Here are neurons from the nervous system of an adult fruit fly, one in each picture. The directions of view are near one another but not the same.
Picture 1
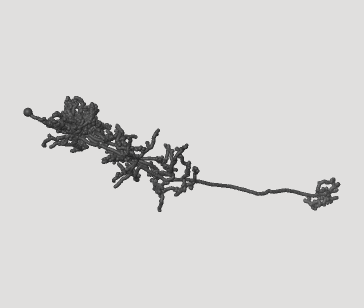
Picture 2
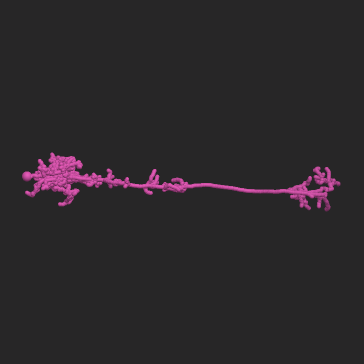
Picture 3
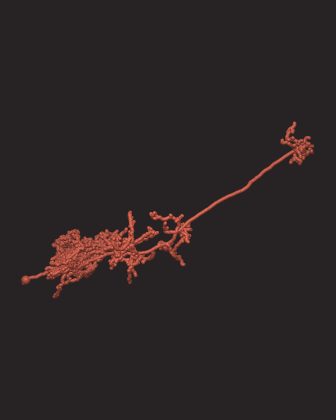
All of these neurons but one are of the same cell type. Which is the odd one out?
Picture 2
